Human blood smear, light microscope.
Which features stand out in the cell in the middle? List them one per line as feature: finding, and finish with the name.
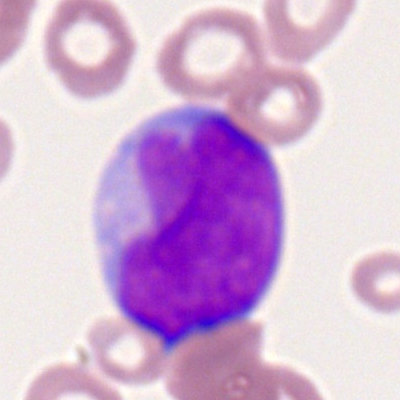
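Nucleus: fills most of the cell
Notch: deep, cut into the upper-left side of the nucleus
Cytoplasm: pale blue-grey
Distribution: mostly on the left side of the nucleus
Name: myeloblast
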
